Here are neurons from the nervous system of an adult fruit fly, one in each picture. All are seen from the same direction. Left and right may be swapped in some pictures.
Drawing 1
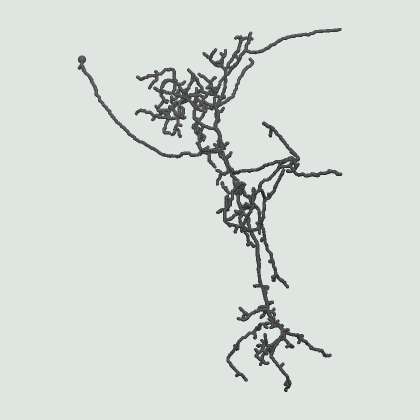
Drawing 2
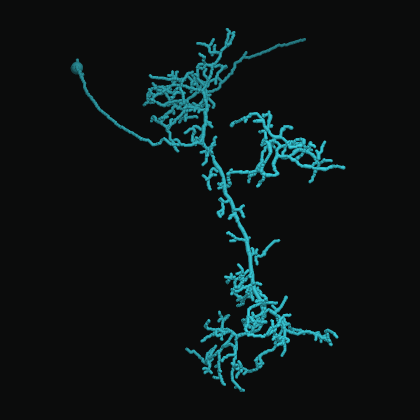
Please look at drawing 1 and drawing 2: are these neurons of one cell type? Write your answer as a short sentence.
They are of different cell types.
